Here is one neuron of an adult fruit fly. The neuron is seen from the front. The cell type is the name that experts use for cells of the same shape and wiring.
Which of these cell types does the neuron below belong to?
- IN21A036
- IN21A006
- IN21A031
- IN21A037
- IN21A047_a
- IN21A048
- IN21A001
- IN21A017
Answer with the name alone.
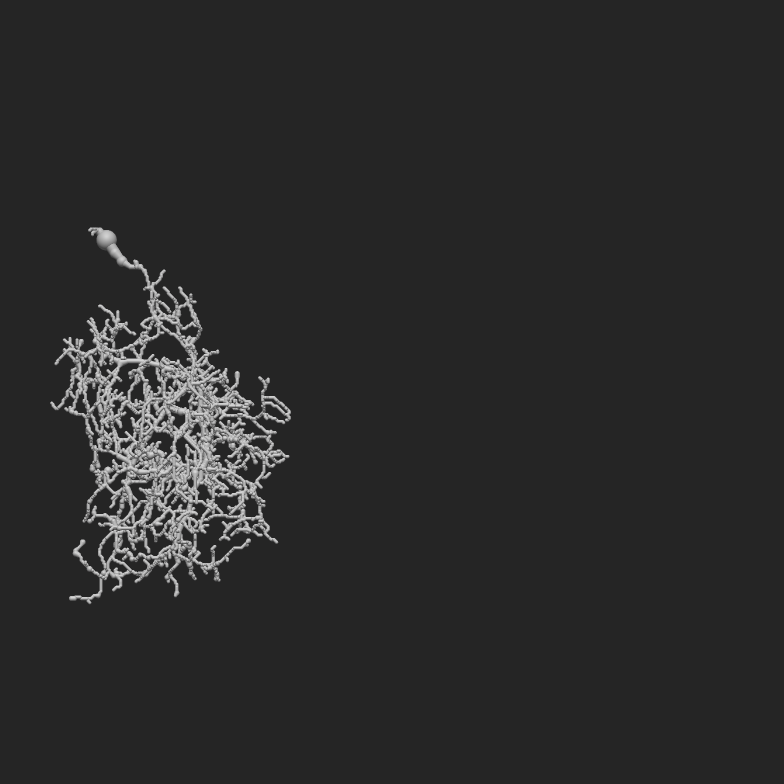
IN21A006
